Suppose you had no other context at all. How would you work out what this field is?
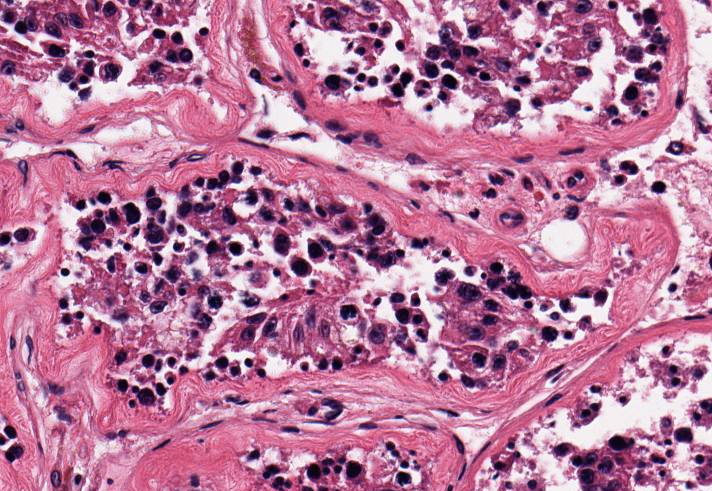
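Seminiferous tubule is mainly what I see here. Several rounded to elongated tubule cross-sections make up the field, the largest lying across the centre-left, with bands of pink fibrous tissue between them.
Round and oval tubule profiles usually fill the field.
Each tubule is bounded by a thick, wavy, layered band of eosinophilic collagenous tissue. Inside, the cells lie loosely scattered with clear spaces between them, not in orderly layers. Many small, round, densely dark-staining nuclei are scattered throughout.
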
